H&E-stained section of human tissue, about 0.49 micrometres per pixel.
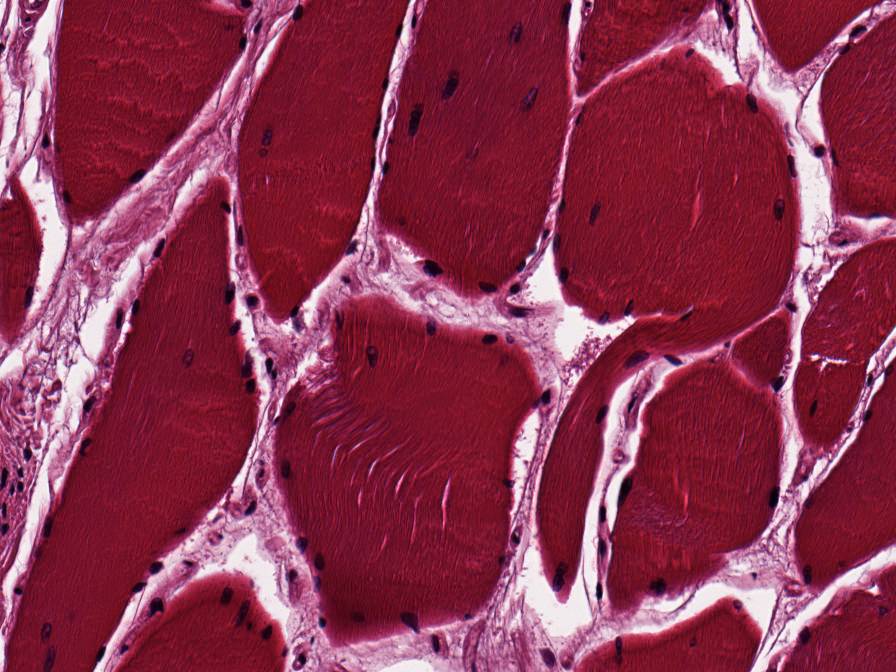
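Skeletal muscle in a haematoxylin and eosin stained section. Fibre profiles range from rounded through polygonal to elongated oval. Their dark, flattened nuclei sit at the fibre edges, and the cytoplasm is deeply and evenly stained red with eosin. Fine curved pale lines run across the middle of the large fibre just below the centre of the field.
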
